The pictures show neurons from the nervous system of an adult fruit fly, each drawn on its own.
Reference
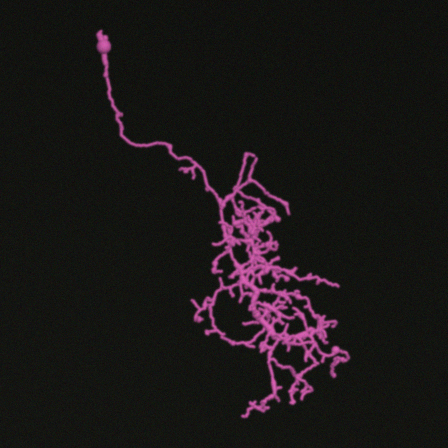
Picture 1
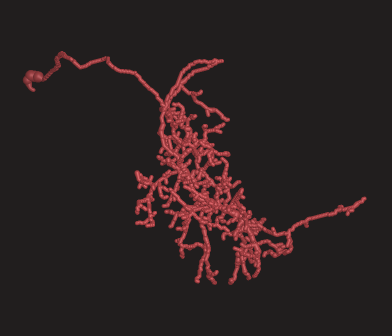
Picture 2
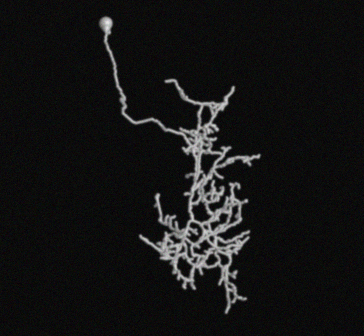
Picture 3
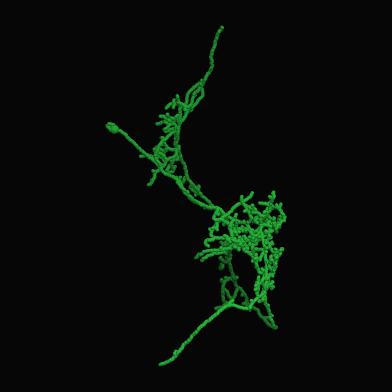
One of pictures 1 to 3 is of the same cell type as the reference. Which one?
Picture 1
